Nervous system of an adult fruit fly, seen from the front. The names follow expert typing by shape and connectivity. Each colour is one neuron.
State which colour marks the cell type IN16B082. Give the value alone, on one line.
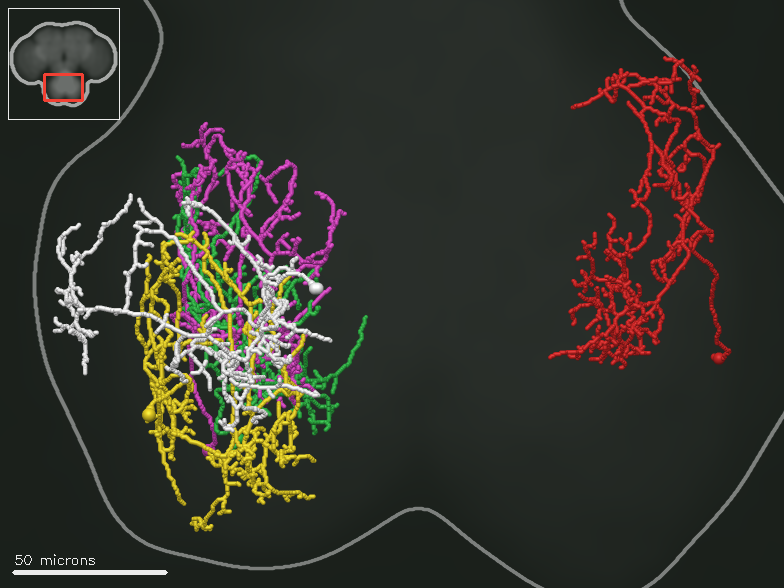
magenta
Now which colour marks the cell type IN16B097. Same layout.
white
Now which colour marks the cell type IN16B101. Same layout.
red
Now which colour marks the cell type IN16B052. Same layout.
yellow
